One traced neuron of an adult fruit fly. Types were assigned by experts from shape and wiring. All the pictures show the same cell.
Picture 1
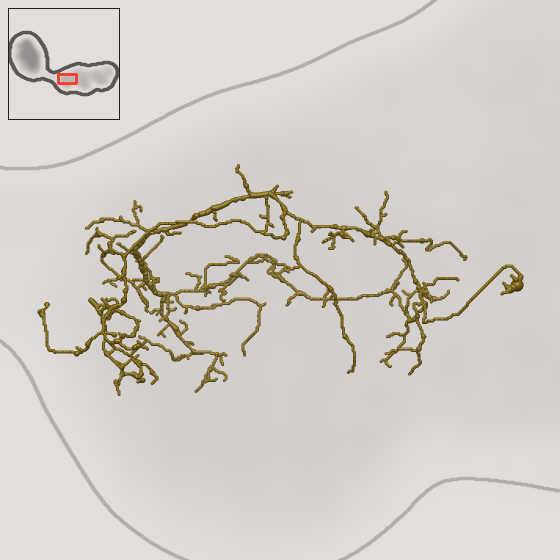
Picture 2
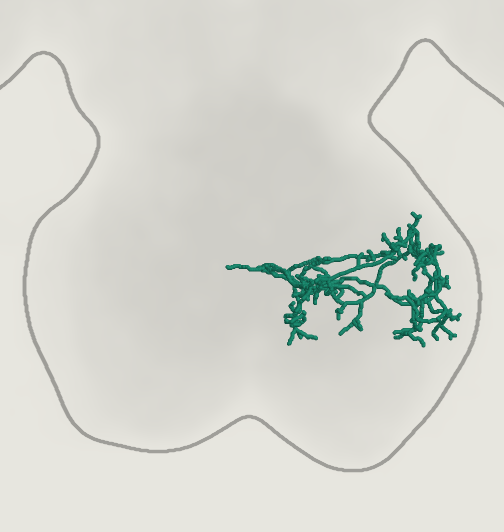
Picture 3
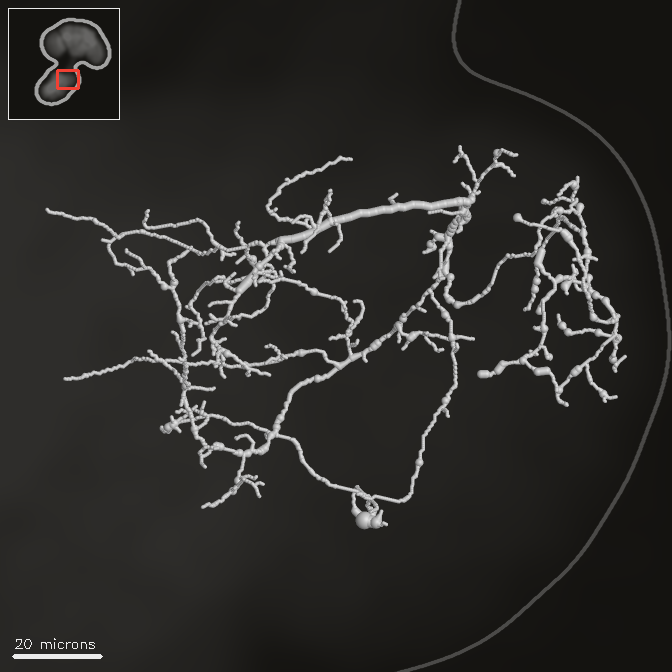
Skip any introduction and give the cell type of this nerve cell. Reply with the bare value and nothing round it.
IN03A049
